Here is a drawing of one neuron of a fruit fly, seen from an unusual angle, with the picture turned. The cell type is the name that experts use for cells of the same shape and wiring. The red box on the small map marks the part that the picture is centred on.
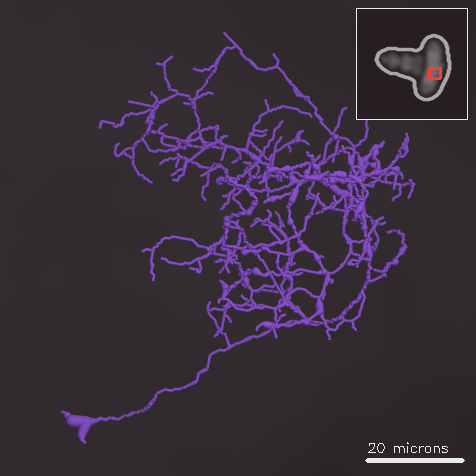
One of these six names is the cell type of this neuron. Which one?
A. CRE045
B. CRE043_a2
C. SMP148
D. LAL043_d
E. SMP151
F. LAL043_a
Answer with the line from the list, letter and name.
B. CRE043_a2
